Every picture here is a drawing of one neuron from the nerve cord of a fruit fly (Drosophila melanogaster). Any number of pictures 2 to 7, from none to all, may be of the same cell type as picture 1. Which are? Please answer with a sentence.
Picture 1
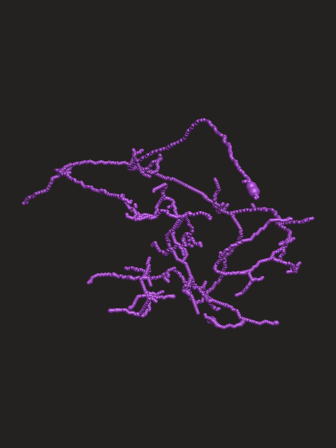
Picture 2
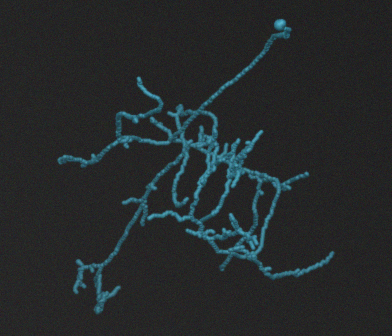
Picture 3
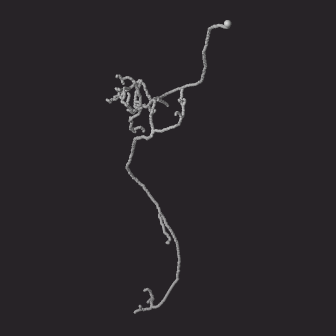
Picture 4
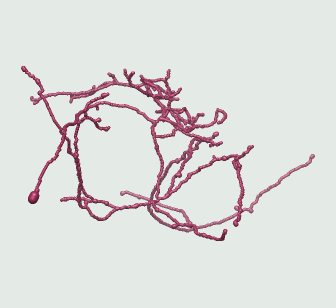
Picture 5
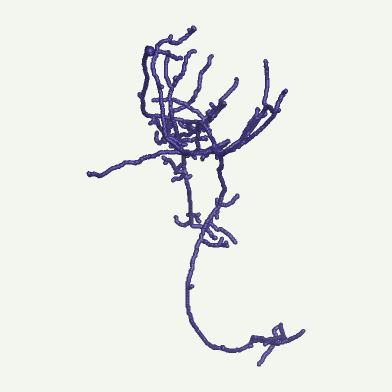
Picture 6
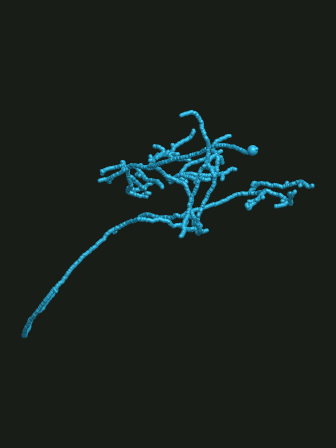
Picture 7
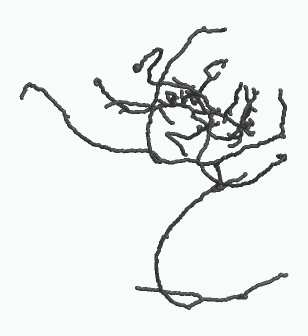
Picture 2 is of the same cell type.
